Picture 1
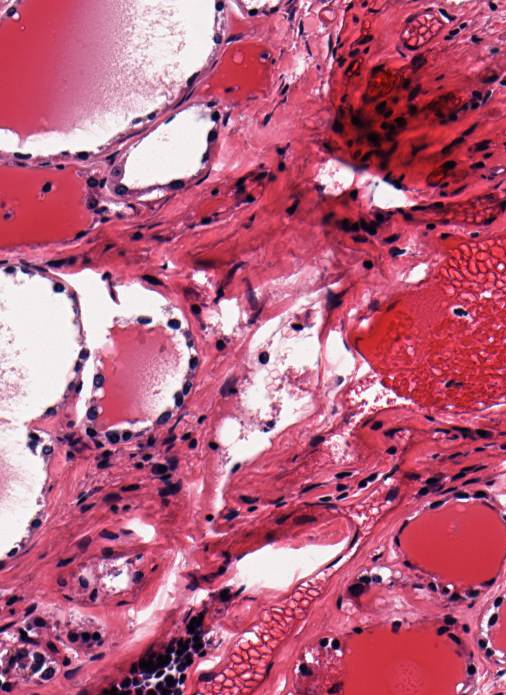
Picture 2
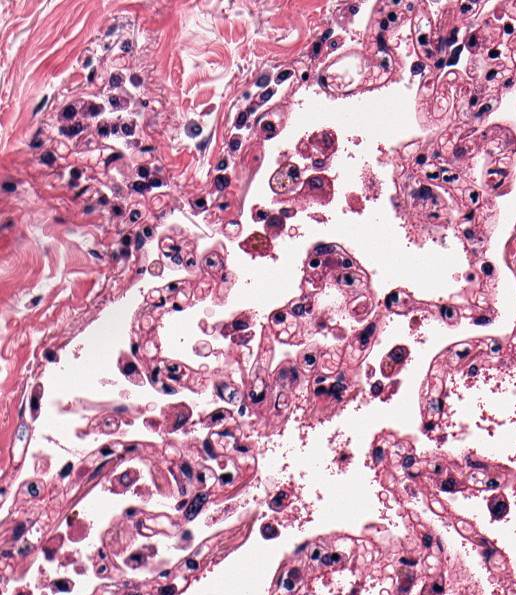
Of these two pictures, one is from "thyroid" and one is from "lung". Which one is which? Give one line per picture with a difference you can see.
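Picture 1 – thyroid. The field is made up of rounded follicles of varying size separated by bands of fibrous stroma.
Picture 2 – lung. No glands or tubules are present anywhere in the field.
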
